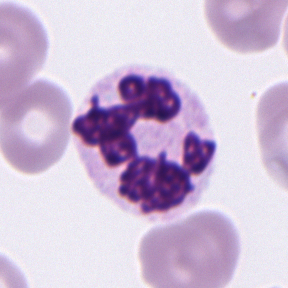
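Segmented neutrophil, the cell in the middle. See how its nucleus divides into several separate lobes ringing a central clear area, some joined by thin strands of nuclear material. The chromatin is dark purple and coarsely clumped; the cytoplasm holds fine, faint pinkish granules.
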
